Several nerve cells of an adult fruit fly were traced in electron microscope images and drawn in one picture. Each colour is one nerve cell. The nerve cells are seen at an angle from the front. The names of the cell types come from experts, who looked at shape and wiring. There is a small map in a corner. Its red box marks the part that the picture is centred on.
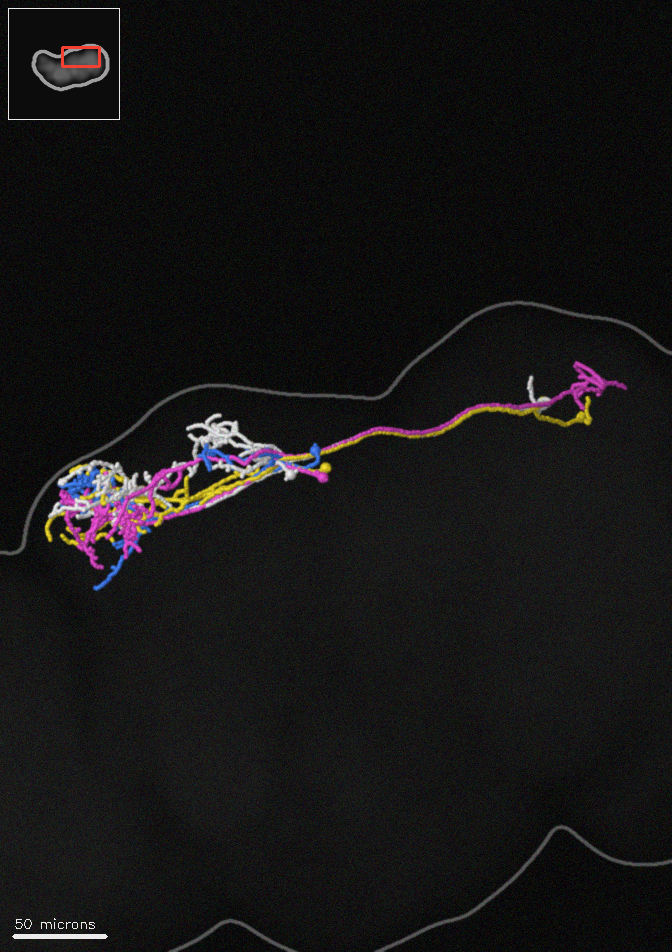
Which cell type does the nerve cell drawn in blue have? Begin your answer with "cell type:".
cell type: CB3208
